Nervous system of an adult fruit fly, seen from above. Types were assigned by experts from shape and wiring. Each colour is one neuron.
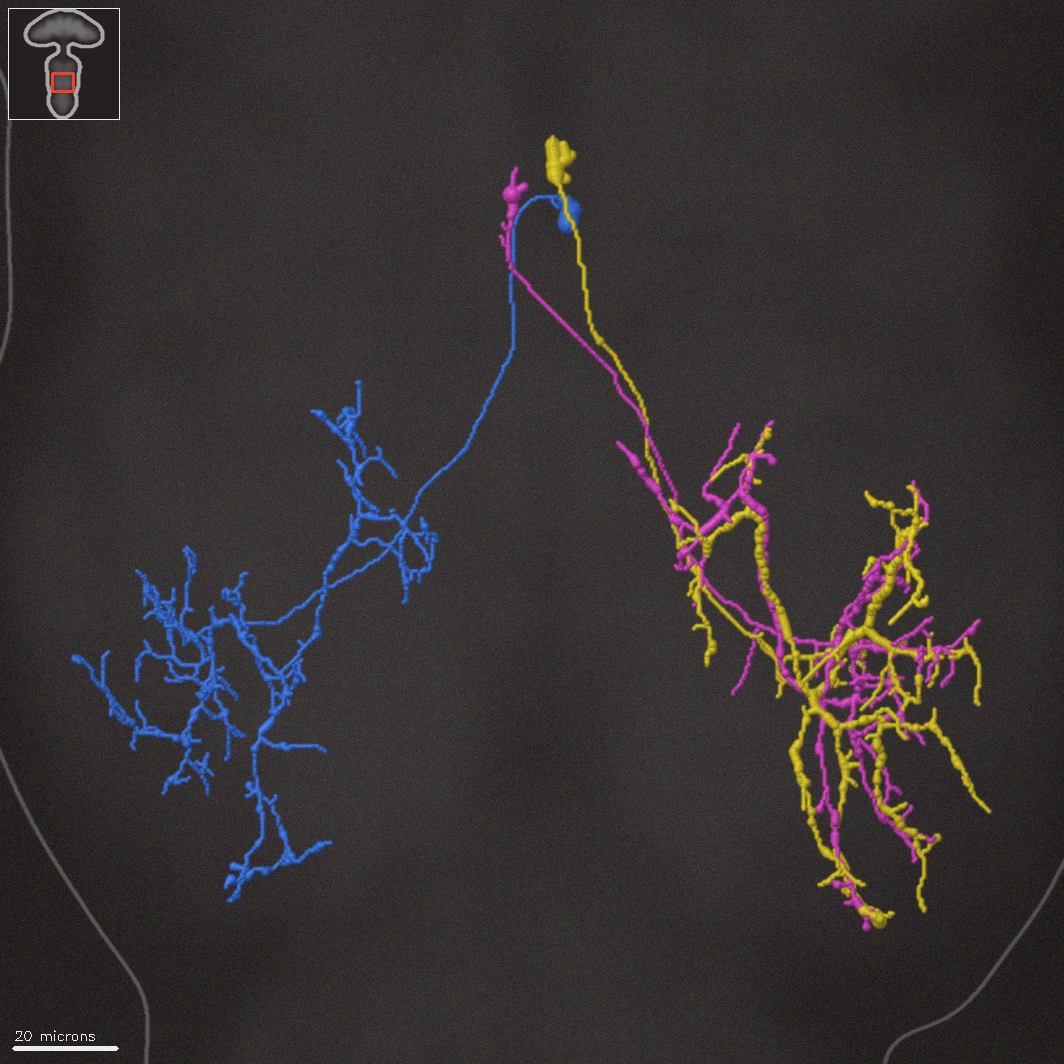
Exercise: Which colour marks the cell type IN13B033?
yellow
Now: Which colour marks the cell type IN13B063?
magenta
